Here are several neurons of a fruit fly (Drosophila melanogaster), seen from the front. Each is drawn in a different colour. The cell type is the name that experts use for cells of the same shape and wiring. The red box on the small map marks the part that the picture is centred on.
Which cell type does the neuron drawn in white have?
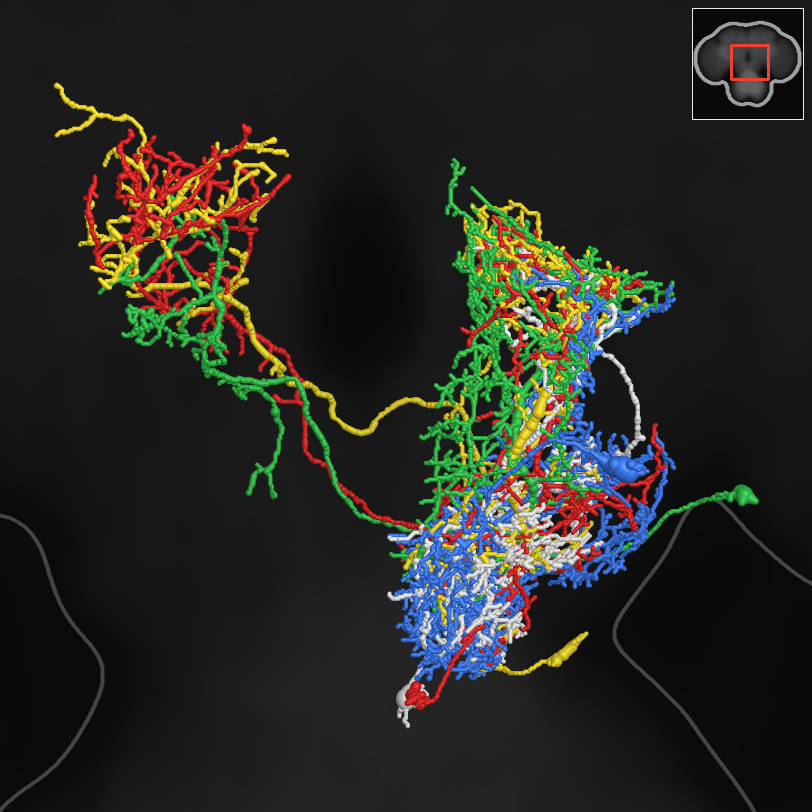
GNG559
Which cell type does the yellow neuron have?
GNG284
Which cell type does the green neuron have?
GNG512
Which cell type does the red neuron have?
GNG499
